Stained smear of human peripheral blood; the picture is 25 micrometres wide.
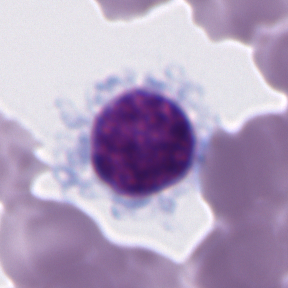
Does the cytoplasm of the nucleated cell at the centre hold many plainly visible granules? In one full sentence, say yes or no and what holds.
No, the cytoplasm of the cell shows no visible granules.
